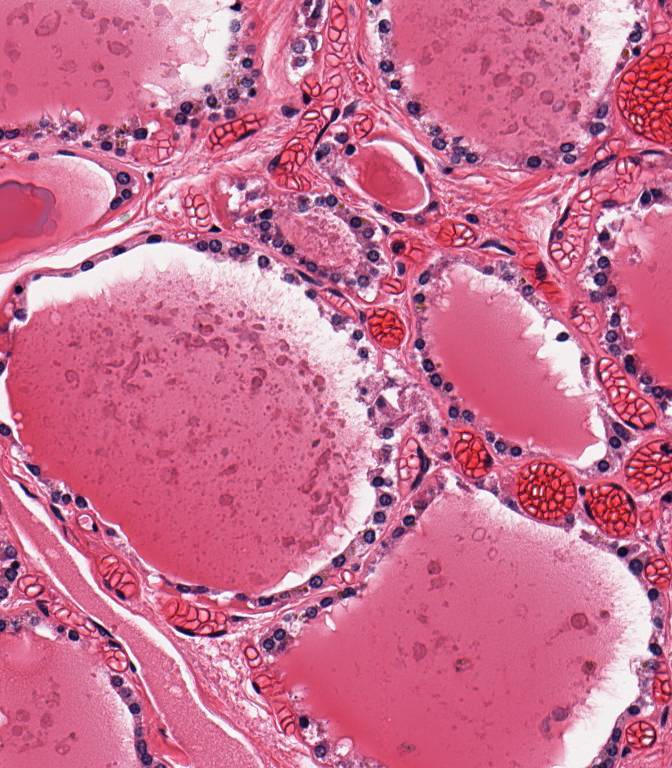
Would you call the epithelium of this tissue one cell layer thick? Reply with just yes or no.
Yes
